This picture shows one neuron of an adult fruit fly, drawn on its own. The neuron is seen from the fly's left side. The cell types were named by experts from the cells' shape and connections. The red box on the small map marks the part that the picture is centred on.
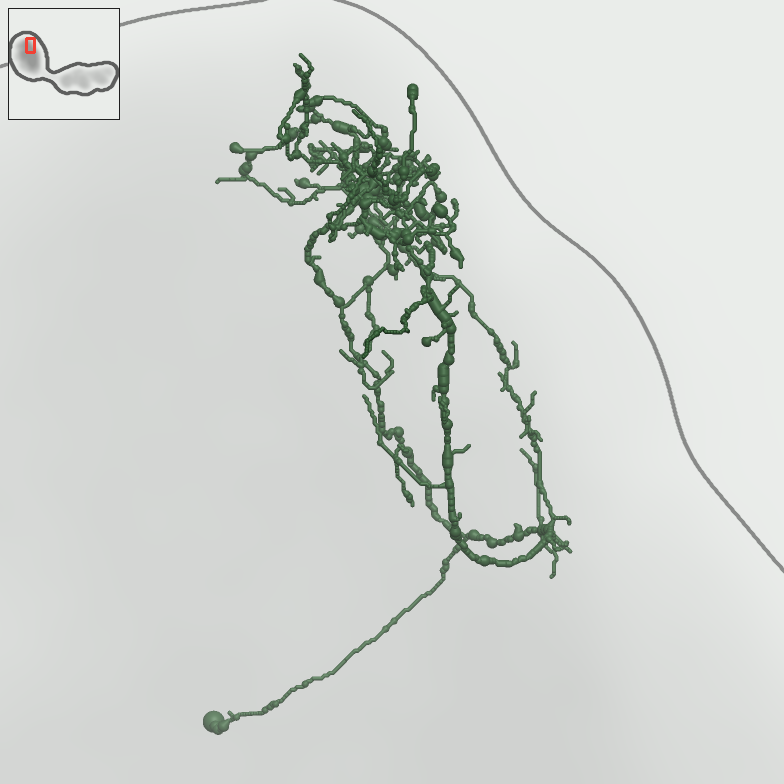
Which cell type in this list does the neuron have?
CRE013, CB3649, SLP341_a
SLP341_a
